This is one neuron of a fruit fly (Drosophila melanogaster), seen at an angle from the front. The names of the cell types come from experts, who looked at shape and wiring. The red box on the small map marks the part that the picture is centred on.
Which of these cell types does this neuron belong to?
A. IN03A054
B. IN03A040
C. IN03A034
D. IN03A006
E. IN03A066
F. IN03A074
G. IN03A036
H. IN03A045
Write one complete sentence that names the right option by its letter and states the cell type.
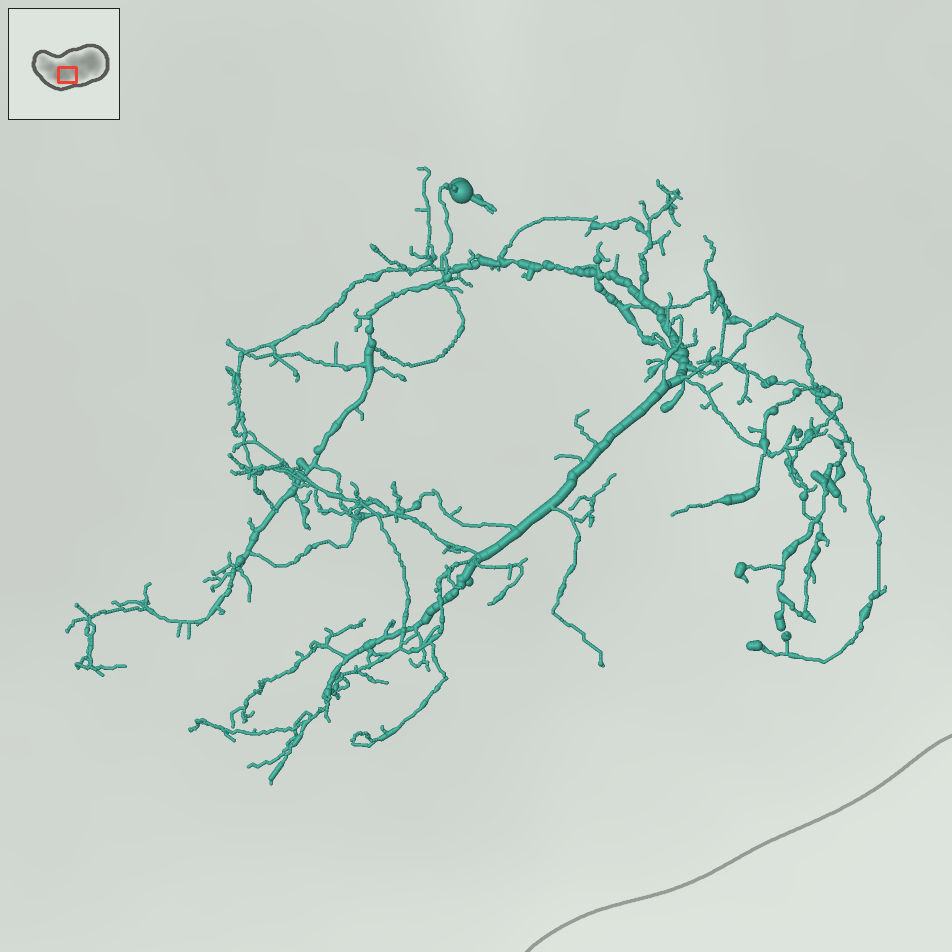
Option H lists IN03A045, and that is the cell type of the neuron.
